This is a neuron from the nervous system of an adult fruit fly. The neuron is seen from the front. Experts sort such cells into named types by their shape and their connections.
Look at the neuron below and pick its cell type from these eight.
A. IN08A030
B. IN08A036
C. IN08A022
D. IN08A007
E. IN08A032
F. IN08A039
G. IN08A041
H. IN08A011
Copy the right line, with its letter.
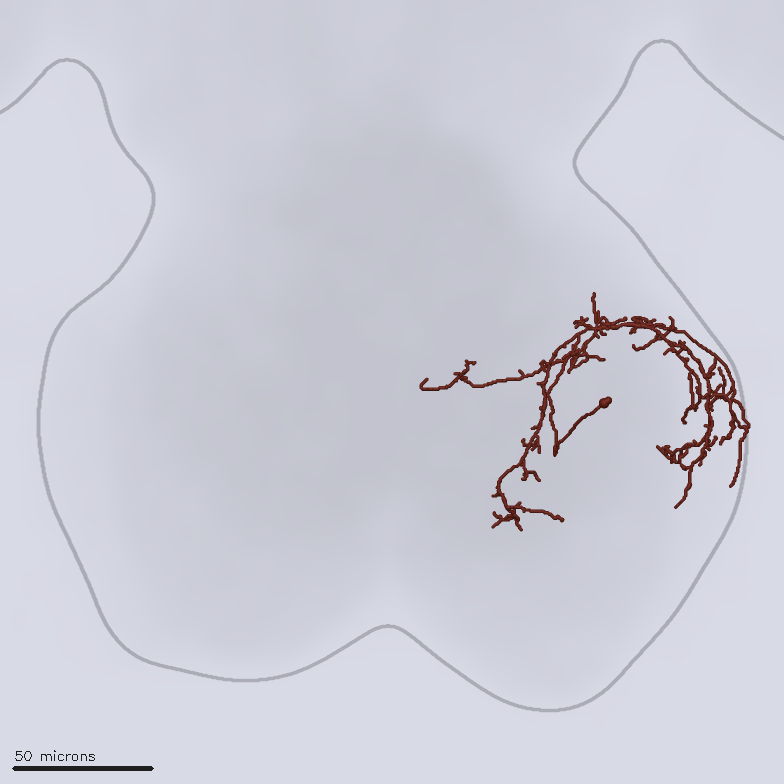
A. IN08A030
